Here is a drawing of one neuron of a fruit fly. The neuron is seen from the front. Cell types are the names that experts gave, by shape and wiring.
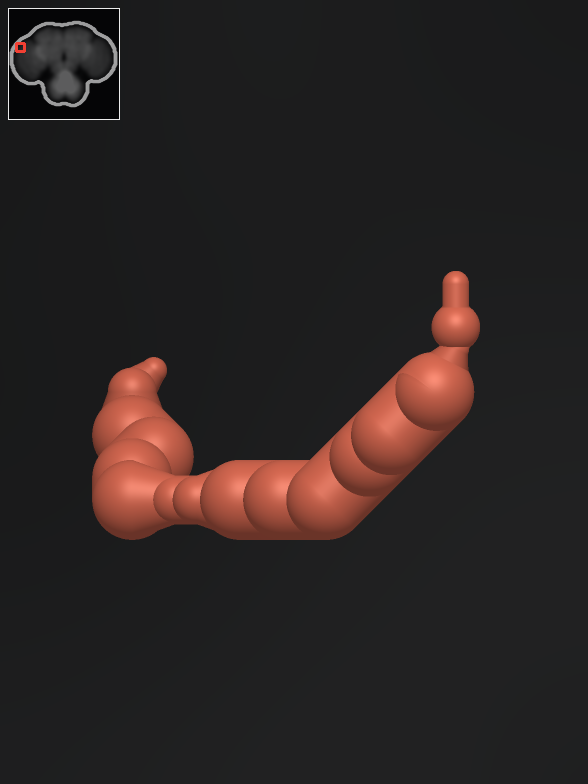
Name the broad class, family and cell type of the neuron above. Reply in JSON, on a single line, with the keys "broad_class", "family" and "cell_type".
{"broad_class": "photoreceptor or other optic-lobe sensory neuron", "family": "class visual", "cell_type": "R1-R6"}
